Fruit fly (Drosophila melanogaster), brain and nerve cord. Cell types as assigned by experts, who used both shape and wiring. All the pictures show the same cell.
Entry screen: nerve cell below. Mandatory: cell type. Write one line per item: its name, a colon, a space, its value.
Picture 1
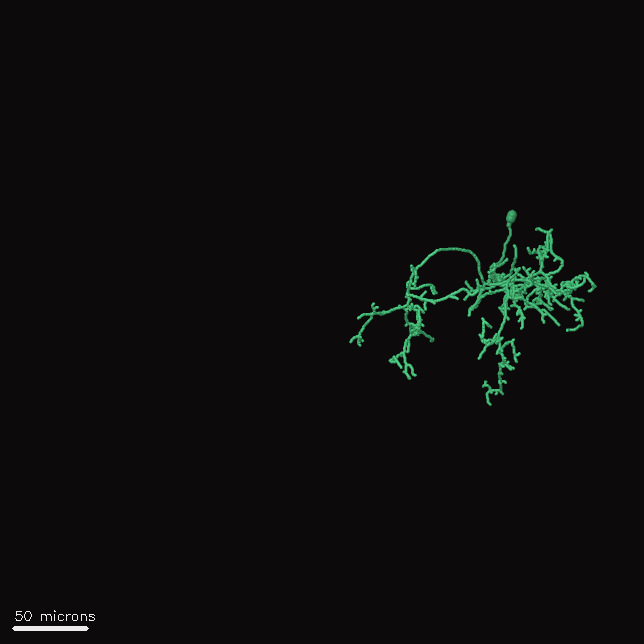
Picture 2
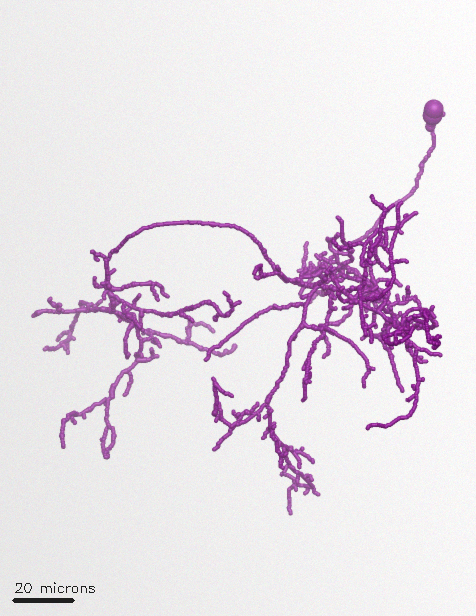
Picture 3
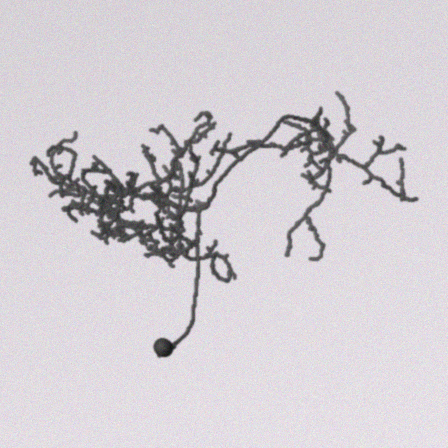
cell type: PVLP214m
